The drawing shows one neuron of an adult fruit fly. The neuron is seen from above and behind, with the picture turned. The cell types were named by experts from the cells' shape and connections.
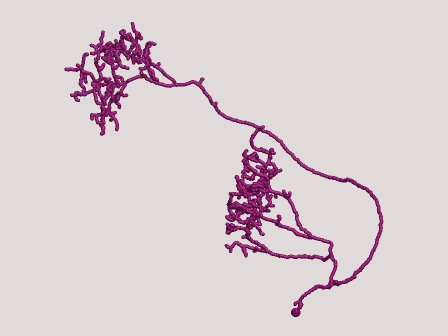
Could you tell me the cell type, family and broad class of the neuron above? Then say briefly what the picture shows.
It is of cell type MeLo13. Its family is MeLo. It is an optic-lobe intrinsic neuron. Dozens of branch ends can be seen. In this view it is about as wide as it is tall.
